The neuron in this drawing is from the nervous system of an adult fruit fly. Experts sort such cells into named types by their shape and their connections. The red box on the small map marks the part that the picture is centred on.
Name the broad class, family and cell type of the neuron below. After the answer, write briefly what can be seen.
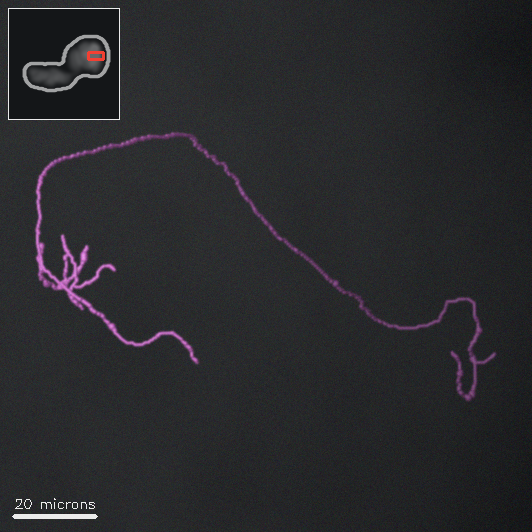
Its broad class is sensory neuron entering the brain. The name of its family is class olfactory. The cell type is ORN_VL2a. No cell body is drawn. From left to right in the picture it spans about 110 microns. It has a dozen or fewer branch ends.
